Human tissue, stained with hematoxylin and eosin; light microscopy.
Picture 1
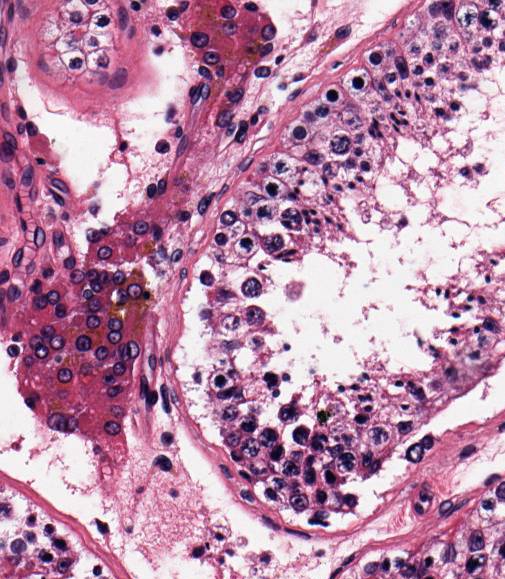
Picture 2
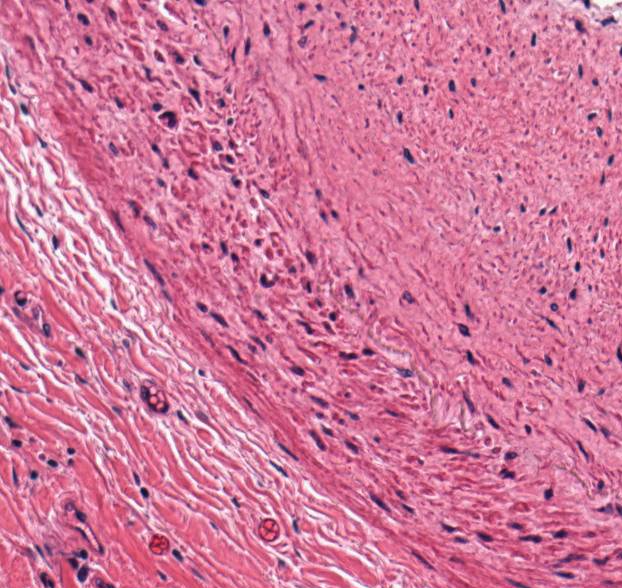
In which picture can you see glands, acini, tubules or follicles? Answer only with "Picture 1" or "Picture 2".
Picture 1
